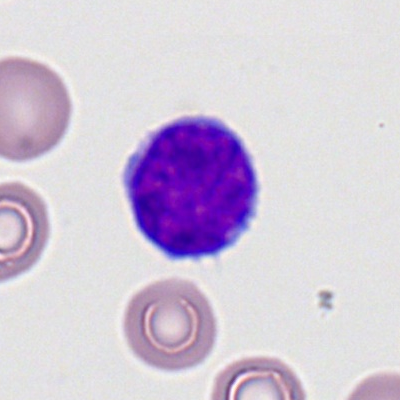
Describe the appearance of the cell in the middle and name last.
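The outline of the cell is round. Its chromatin is dense and coarsely clumped, and only a very thin rim of cytoplasm is visible around the nucleus. A few tiny projections stick out from the lower edge of the cell. The cell is a lymphocyte.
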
